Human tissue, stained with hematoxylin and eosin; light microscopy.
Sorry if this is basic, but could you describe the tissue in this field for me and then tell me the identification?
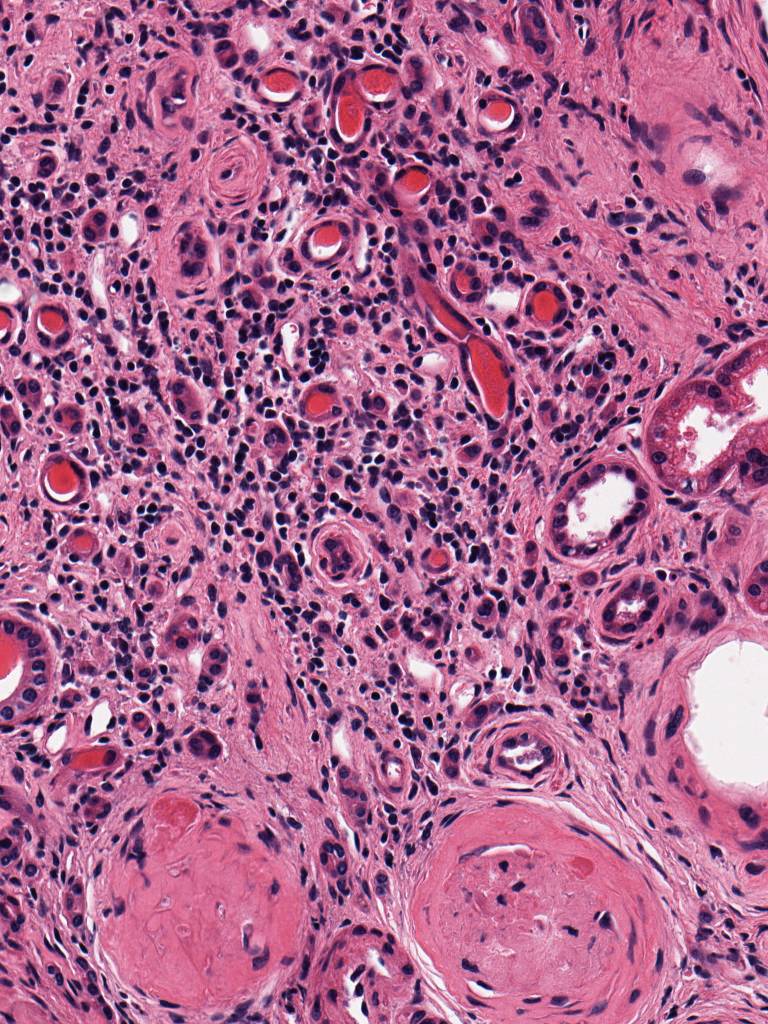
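The centre's packed with small round cells, mostly lymphocytes with scant cytoplasm and round dark nuclei. Two large glassy pink hyaline nodules sit along the bottom edge. On the right, larger tubules have a single layer of cuboidal cells around open lumens. It's renal cortex.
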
